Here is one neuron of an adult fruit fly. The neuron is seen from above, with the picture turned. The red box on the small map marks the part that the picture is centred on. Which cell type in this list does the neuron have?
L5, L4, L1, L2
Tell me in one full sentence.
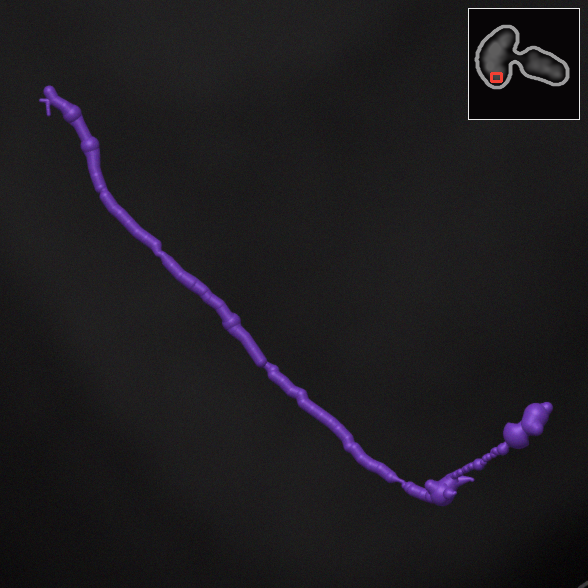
Cell type L1 is what this neuron is.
